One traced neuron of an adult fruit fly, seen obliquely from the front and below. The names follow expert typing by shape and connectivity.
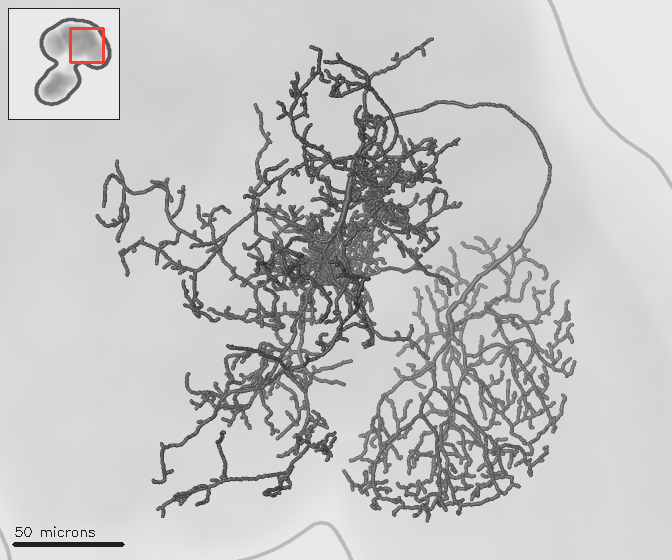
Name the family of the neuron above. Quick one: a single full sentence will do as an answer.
This neuron is grouped into family LT.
